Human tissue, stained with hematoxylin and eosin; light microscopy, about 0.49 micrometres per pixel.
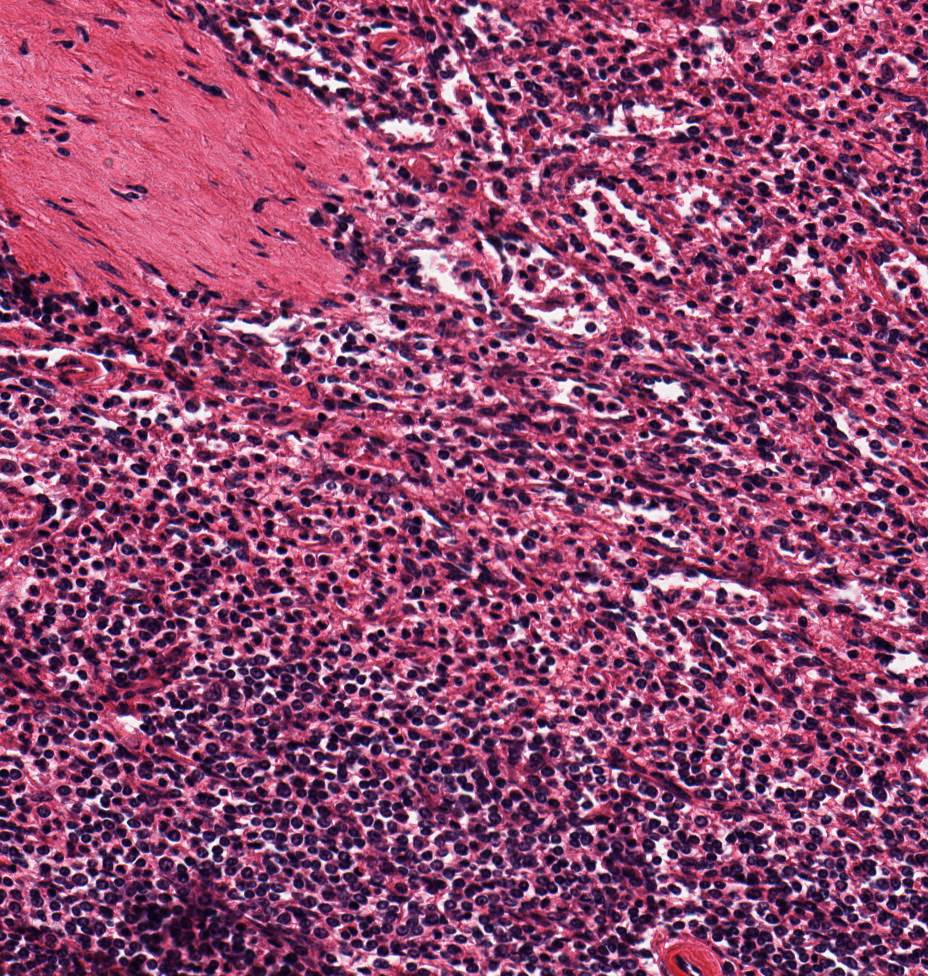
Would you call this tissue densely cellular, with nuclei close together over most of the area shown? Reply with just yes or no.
Yes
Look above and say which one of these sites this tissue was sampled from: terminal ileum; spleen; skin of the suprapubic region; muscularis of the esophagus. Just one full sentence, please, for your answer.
This section represents tissue sampled from the spleen.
